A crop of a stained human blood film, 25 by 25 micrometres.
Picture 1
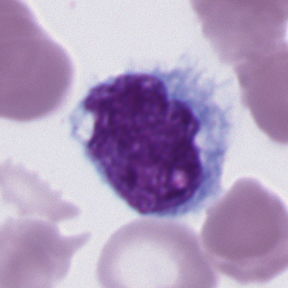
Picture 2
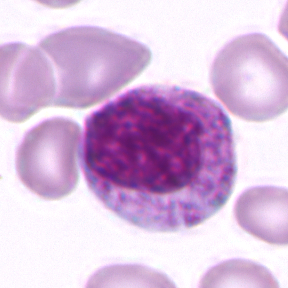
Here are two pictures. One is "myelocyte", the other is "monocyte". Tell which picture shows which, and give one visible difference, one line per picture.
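The cell in picture 1 is a monocyte. The cytoplasm shows no granules.
The cell in picture 2 is a myelocyte. The cytoplasm holds many fine reddish-purple granules.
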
